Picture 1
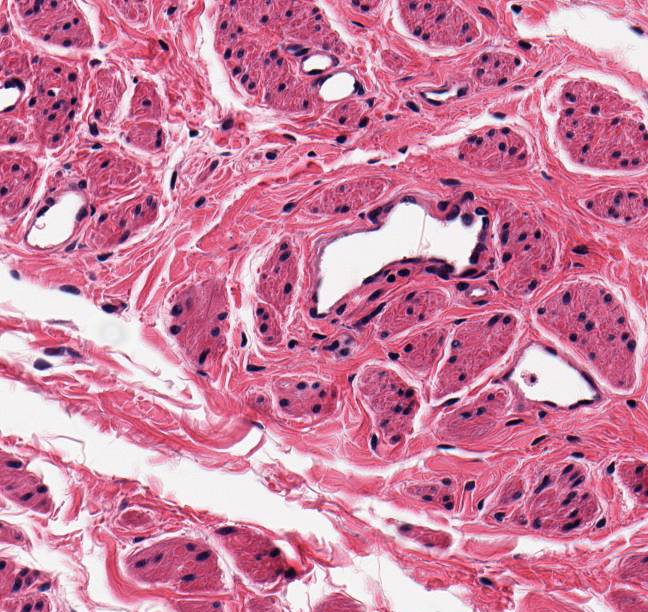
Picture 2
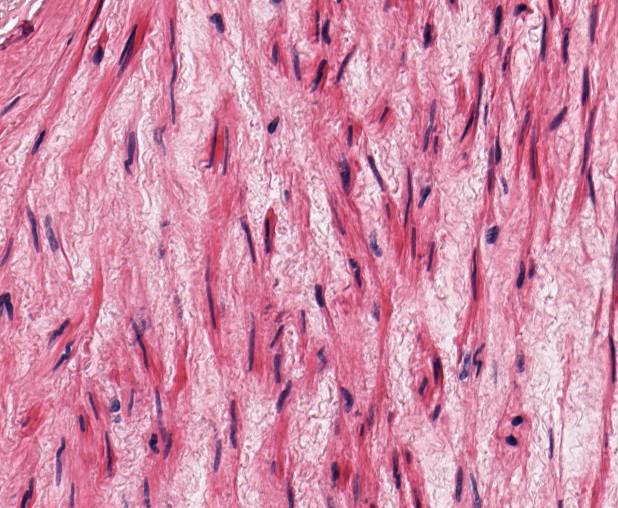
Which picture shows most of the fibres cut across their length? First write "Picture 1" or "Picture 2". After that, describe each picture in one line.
Picture 1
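In picture 1: Rounded bundles of smooth muscle cut in cross-section fill most of the field.
In picture 2: The whole field is filled by a single tissue of long parallel fibres and spindle-shaped cells, with no separate structures within it.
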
